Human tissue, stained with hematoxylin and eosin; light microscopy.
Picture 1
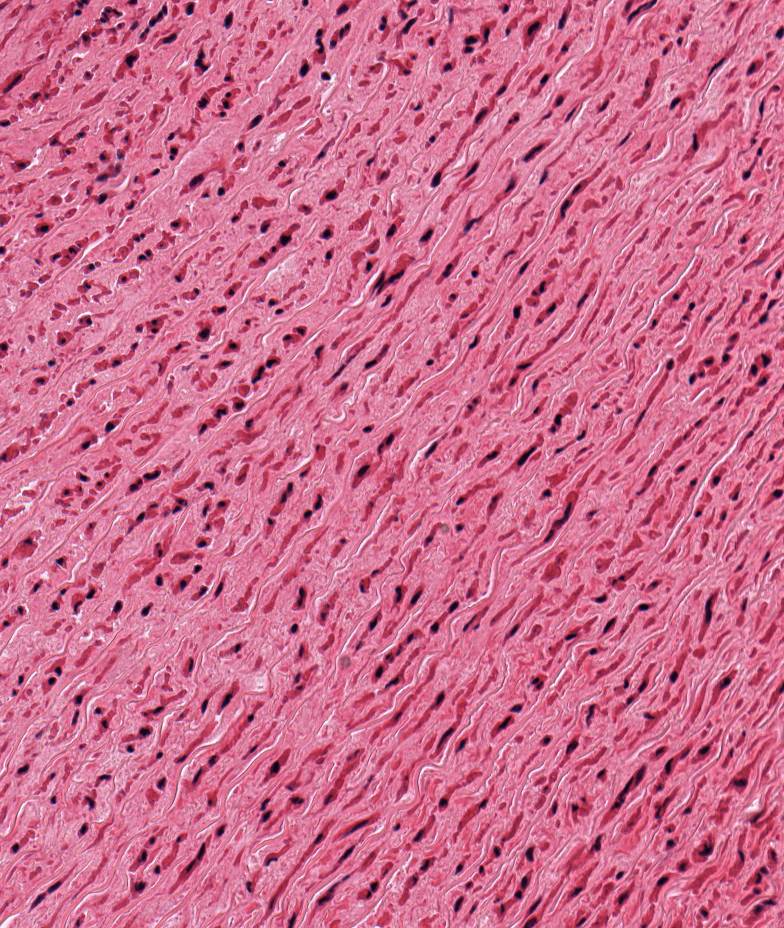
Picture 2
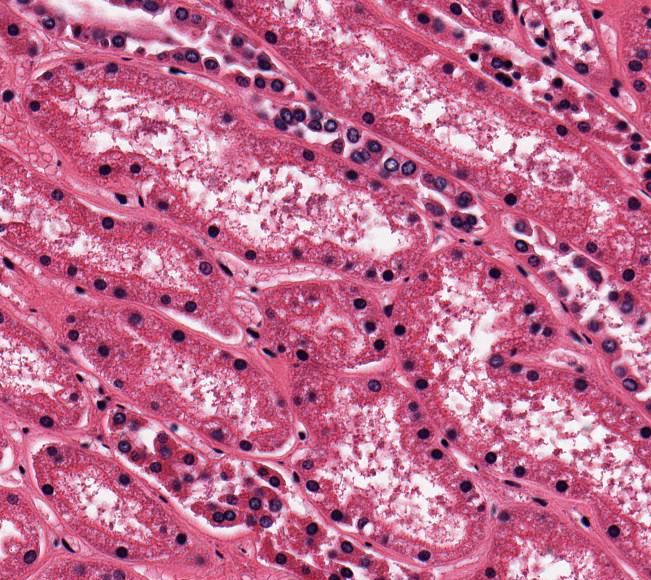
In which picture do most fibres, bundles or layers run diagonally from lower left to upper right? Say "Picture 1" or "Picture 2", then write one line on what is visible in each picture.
Picture 1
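In picture 1: Wavy fibres run in parallel across the whole field, slanting from lower left to upper right.
In picture 2: The field is packed with tubules cut lengthwise that run diagonally from upper left to lower right.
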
